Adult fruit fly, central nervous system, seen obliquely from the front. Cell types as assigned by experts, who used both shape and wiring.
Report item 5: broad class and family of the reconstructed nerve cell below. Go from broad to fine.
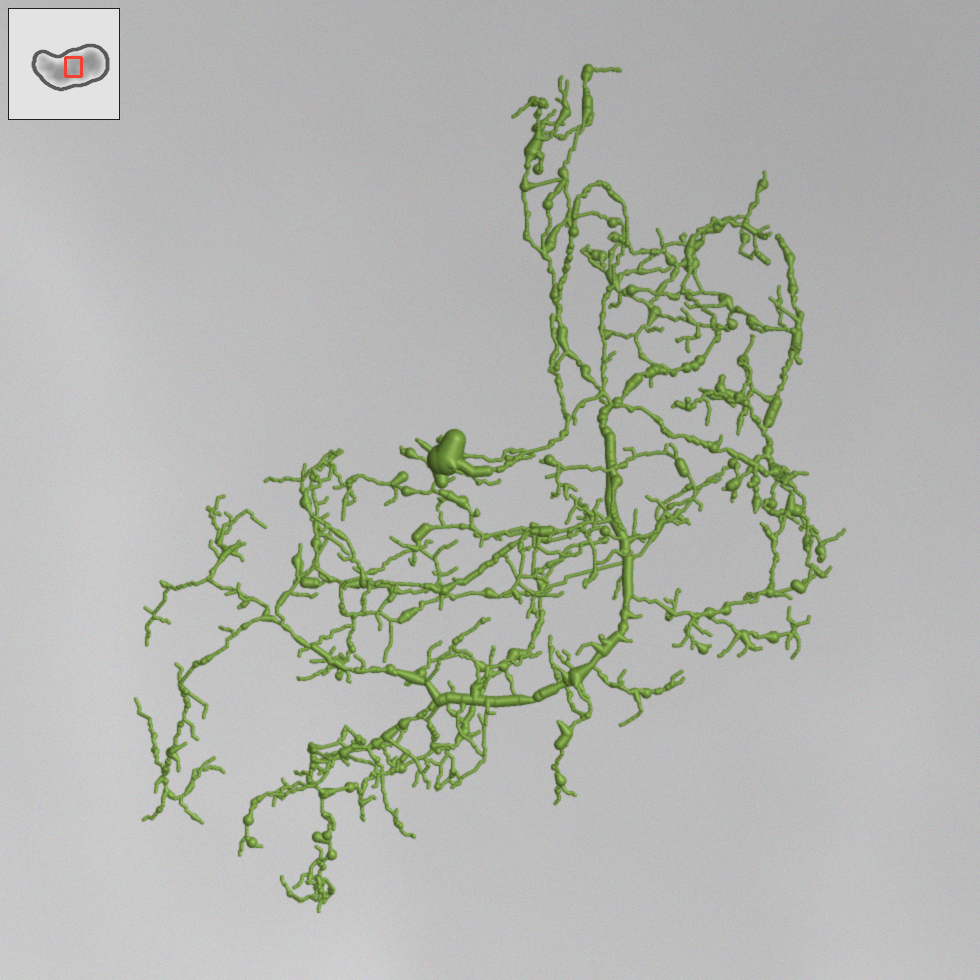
central-brain intrinsic neuron; hemilineage SLPa&l1_anterior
